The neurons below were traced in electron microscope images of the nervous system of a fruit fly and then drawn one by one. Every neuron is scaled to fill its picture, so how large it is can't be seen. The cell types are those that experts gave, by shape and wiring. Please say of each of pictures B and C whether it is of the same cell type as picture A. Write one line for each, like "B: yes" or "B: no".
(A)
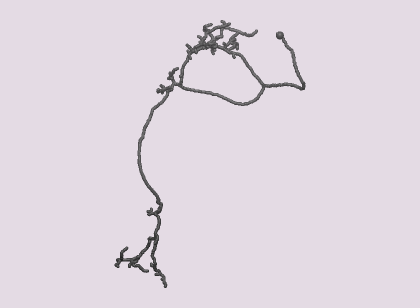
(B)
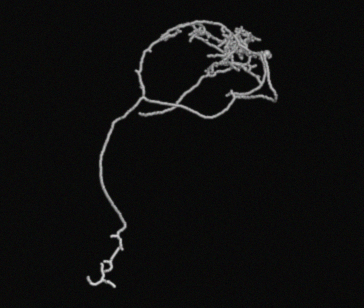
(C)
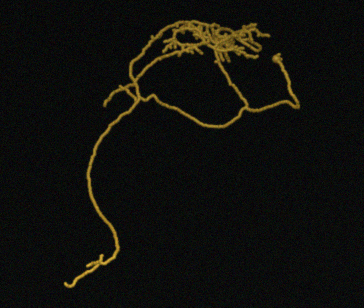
B: no
C: no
